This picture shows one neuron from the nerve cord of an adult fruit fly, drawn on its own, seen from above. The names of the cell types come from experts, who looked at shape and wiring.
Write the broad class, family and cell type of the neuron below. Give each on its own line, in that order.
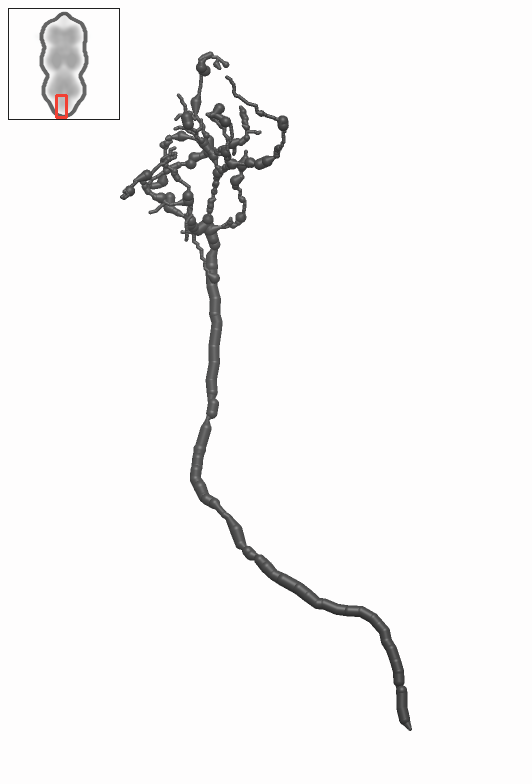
nerve-cord intrinsic neuron
hemilineage 01A
IN01A051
